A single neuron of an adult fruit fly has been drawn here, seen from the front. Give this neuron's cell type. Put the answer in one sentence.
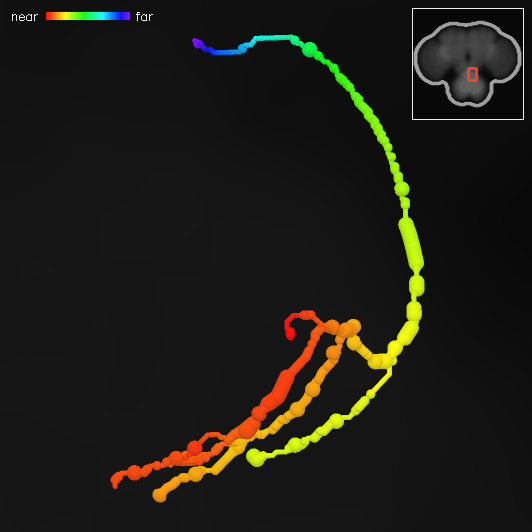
The cell type is SNxx14.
